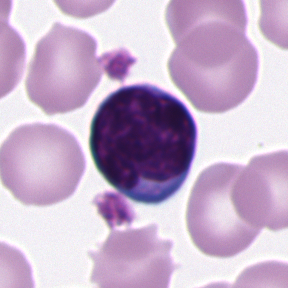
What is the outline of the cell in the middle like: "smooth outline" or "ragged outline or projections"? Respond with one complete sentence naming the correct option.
No projections, blebs or ragged parts break the cell's outline.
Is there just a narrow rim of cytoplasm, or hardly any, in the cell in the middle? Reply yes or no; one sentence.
Yes, in this cell the cytoplasm is scant.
